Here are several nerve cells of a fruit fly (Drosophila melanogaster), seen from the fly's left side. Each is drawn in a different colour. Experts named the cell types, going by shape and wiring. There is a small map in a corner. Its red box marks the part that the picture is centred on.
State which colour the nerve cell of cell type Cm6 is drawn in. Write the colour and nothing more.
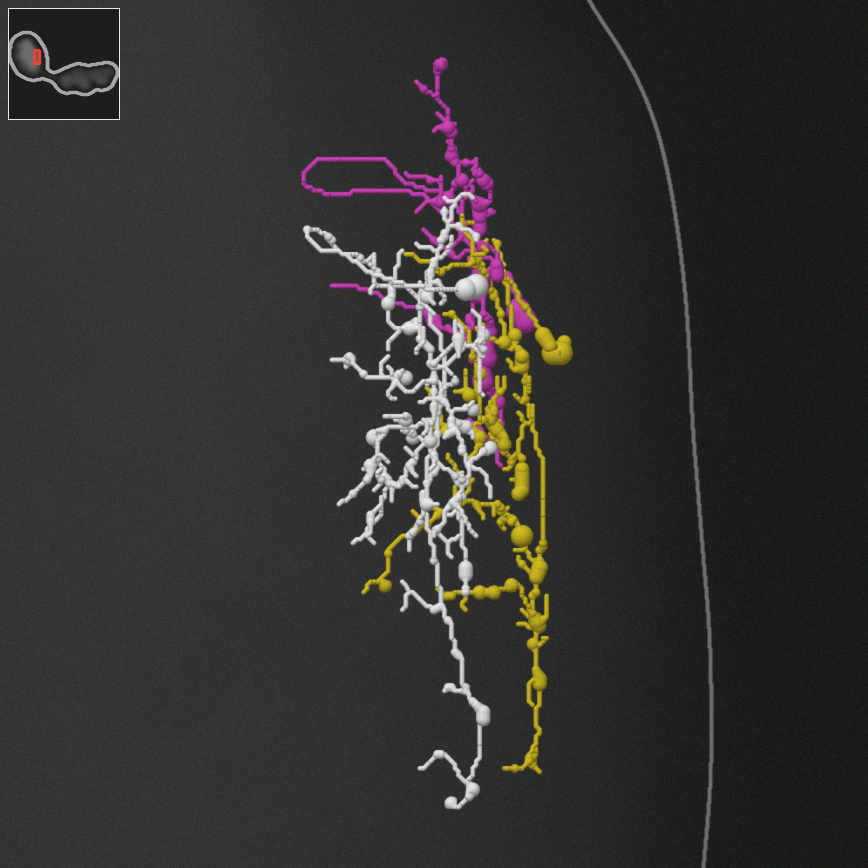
white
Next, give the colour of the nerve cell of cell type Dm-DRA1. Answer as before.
yellow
